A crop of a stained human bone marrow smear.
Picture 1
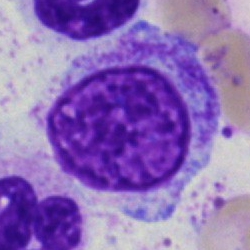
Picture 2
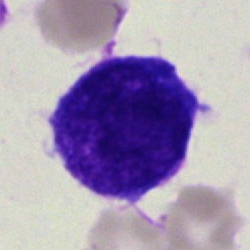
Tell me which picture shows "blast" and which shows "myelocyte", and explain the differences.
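Picture 1 shows the myelocyte, and picture 2 shows the blast. The myelocyte is roughly round, with an irregular, slightly scalloped edge. The blast is also roughly round, but a few stretches of its edge are slightly flattened and angular. In the myelocyte, the chromatin is gathered into dark patches with paler spaces between them. In the blast, the nucleus takes up nearly the entire cell, leaving at most a very thin rim of cytoplasm, and the whole cell stains a deep blue-purple.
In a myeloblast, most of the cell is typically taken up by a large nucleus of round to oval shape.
Neither granules nor clear vacuoles can be made out in the blast. Thin, hair-like projections stand out from its surface at several points. Parts of other nucleated cells appear at the top-left and bottom-left corners of the myelocyte picture.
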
